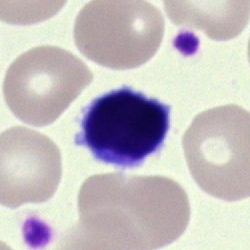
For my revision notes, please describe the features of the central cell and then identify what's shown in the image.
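Nucleus occupies nearly the entire cell; only a scant rim of cytoplasm remains. Cytoplasm pale blue-lilac, visible chiefly along the lower and left edges. Chromatin dark purple, densely condensed throughout the nucleus. Outline ragged, with small fine projections, most obvious on the left. Cell: lymphocyte.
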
